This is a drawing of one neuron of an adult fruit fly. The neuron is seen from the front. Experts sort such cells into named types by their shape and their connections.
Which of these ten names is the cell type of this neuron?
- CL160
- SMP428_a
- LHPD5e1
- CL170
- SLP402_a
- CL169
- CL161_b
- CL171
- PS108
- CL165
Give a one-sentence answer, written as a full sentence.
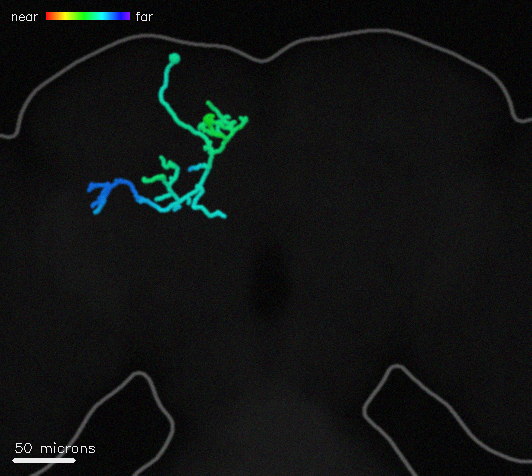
In terms of cell type, the neuron is SMP428_a.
